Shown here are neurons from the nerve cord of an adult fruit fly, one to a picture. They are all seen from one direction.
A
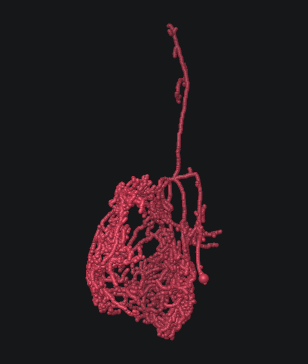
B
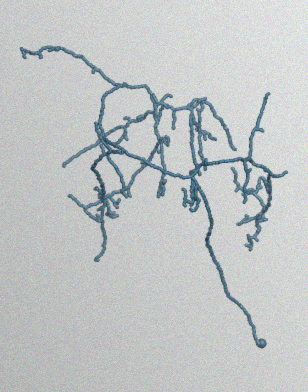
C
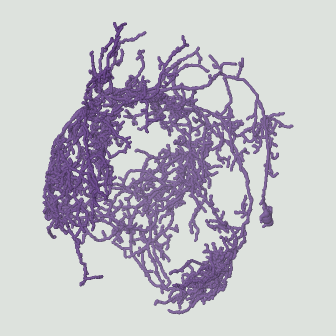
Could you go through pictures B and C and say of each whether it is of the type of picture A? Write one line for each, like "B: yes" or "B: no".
B: no
C: yes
